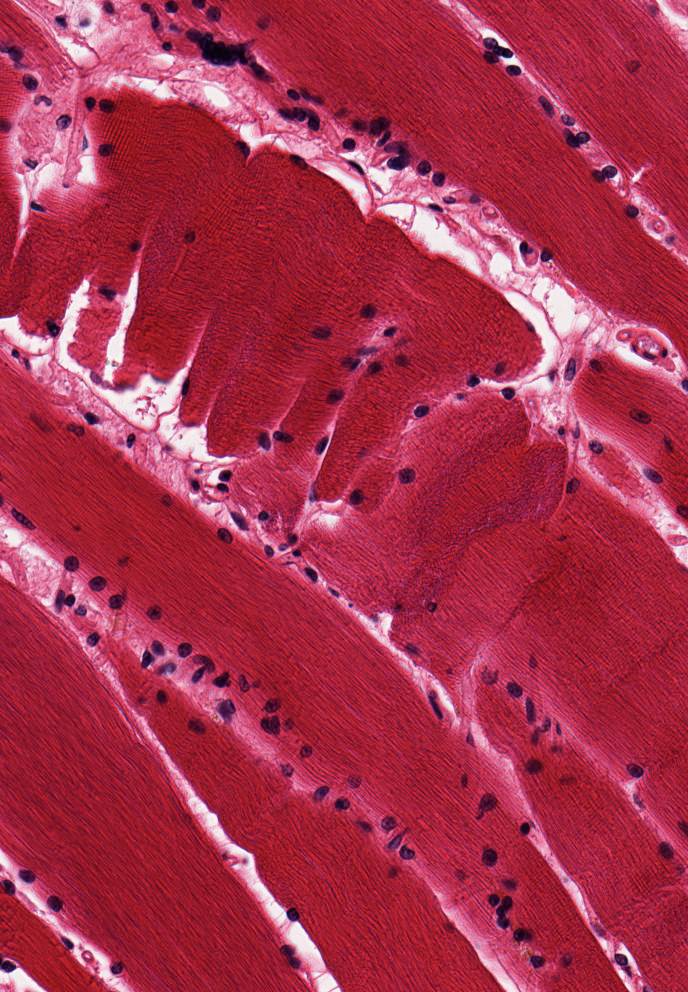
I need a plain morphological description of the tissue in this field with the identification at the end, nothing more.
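The muscle fibres show fine cross-striations. Their nuclei are small, dark and oval, positioned at the fibre edges. Between the fibres run thin strands of loose, pale connective tissue containing scattered dark nuclei. Fat cells are absent from the field. The tissue is skeletal muscle.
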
